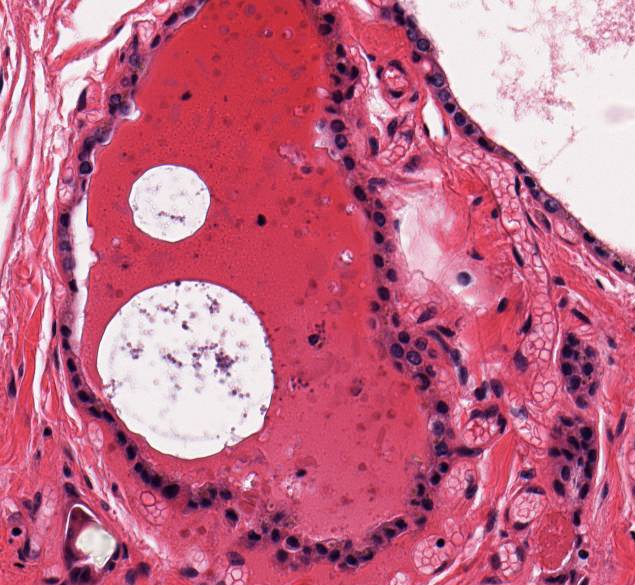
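Thyroid, haematoxylin and eosin stained section. A large dilated lumen occupies the left and centre of the field and is filled with homogeneous pink eosinophilic material. It is lined by a single layer of flattened to low cuboidal cells with dark nuclei. To the right of the lumen lie clusters of cells with pale, finely bubbly cytoplasm and small dark nuclei.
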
